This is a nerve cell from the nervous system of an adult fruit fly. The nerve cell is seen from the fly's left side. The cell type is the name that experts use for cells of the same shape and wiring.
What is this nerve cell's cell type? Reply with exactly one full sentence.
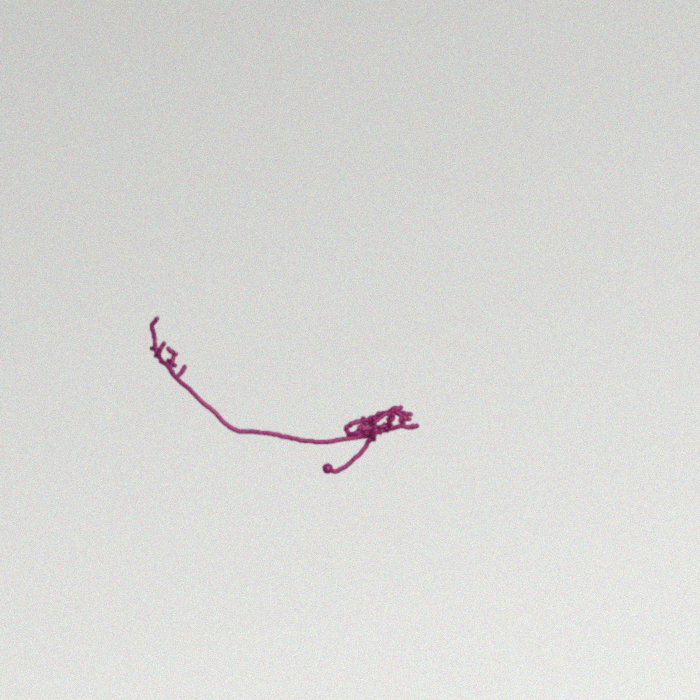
This nerve cell is given the cell type AN07B069_b.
